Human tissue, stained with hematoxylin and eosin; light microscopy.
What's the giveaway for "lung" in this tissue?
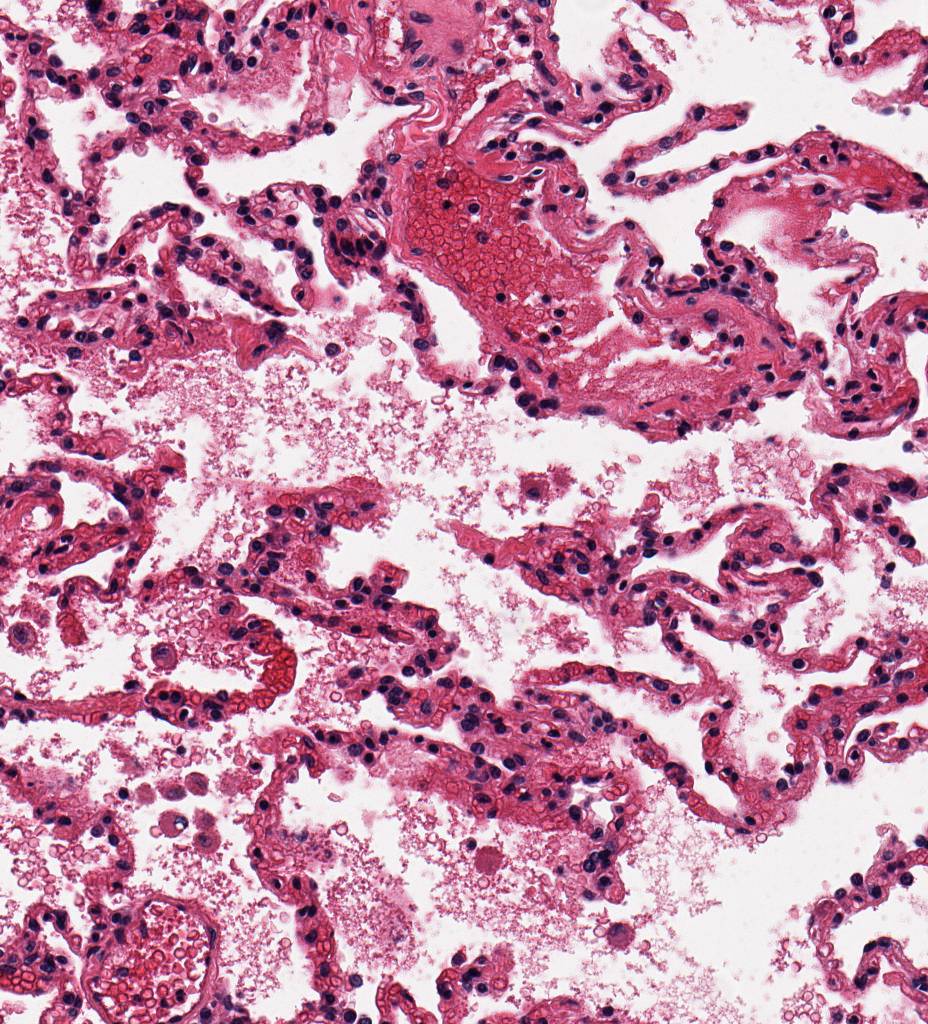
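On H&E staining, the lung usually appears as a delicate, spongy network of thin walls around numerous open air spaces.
In this lung section, thin, branching septa divide the whole field into irregular open spaces, which matches that pattern.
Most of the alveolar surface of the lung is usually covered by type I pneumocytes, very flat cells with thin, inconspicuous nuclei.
The nuclei in these septa, by contrast, are small, round to oval and darkly stained, so they do not match that description. A round, cross-cut vessel full of red blood cells lies in the lower left corner. A few rounded, detached cells with pink cytoplasm float in the spaces, mainly in the lower left half.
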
